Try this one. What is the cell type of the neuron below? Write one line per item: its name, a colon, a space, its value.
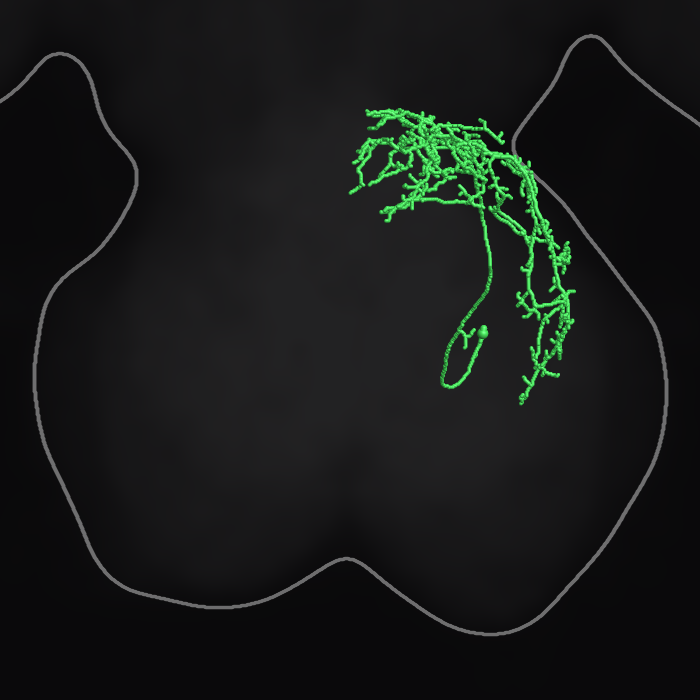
cell type: IN03B053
